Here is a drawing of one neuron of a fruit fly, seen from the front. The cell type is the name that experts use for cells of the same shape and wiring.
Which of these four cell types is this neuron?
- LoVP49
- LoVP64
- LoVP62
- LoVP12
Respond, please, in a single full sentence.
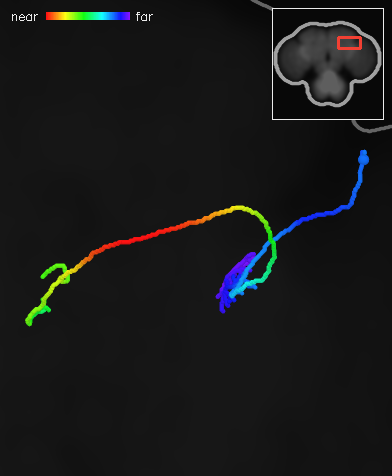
This neuron is included in the cell type LoVP12.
